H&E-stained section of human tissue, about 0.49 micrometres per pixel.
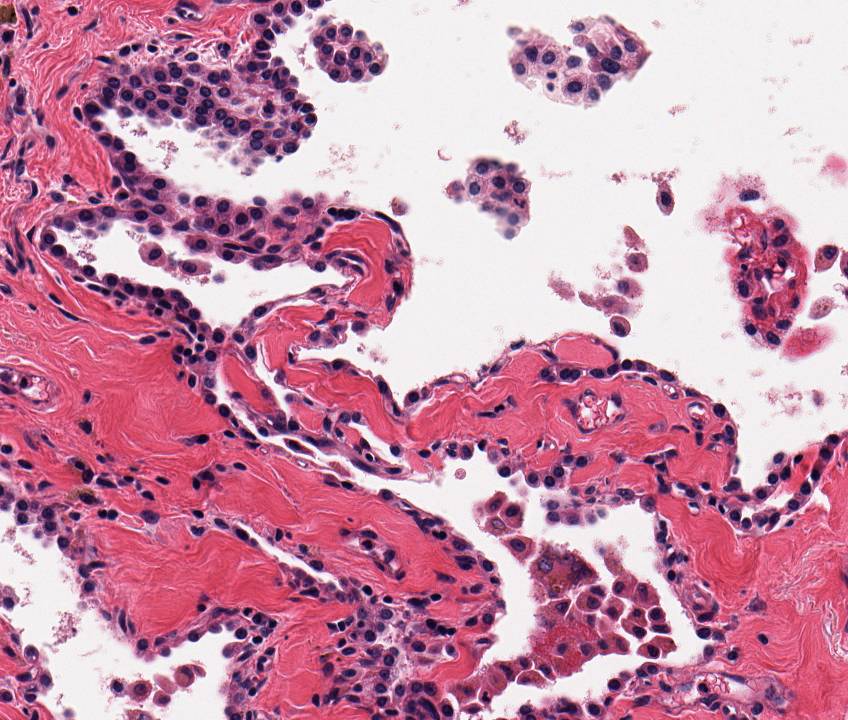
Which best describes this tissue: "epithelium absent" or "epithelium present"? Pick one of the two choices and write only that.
Epithelium present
